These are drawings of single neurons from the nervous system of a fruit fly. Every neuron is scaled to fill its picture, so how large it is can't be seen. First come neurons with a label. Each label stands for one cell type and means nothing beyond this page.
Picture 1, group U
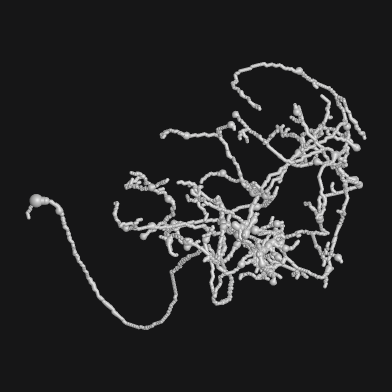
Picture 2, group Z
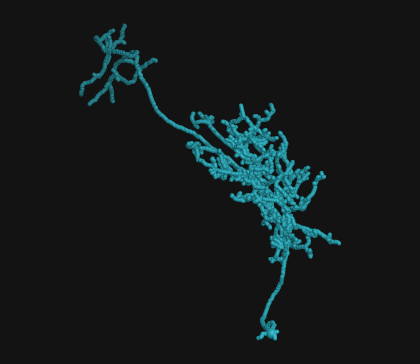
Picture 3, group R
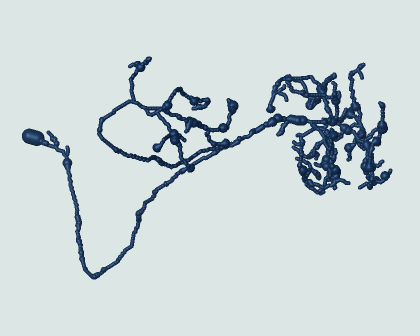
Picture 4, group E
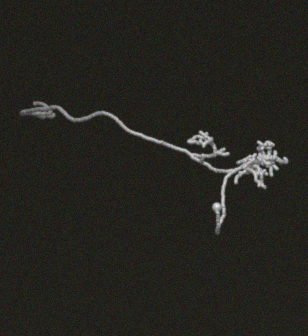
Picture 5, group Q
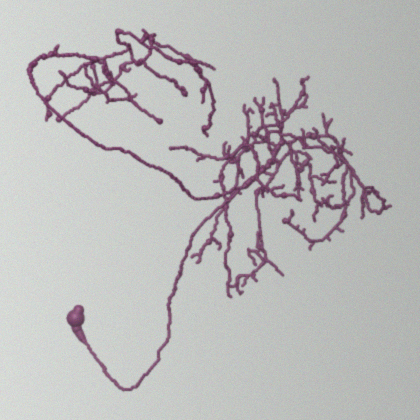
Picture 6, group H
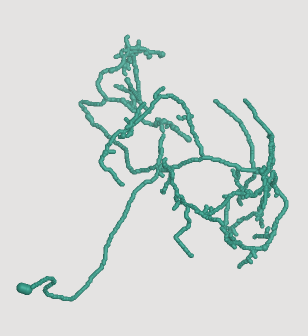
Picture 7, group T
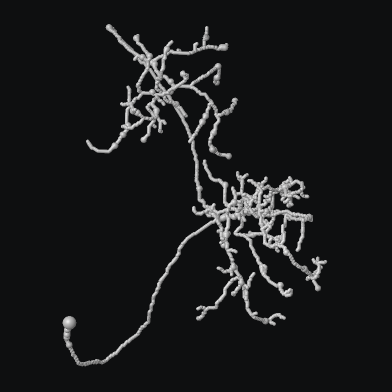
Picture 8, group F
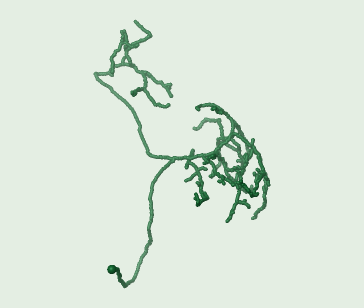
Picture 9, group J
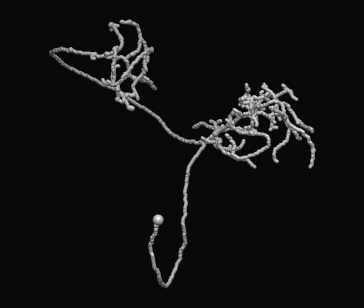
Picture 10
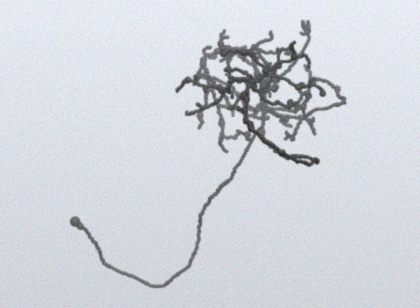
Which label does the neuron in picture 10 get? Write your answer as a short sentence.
It belongs to group T.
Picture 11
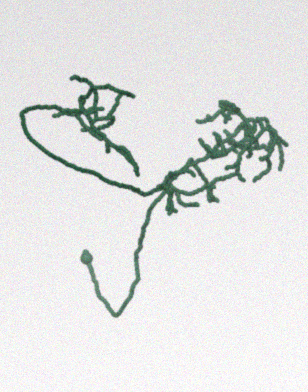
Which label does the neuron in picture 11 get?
It belongs to group J.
